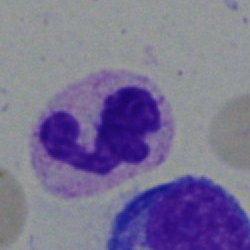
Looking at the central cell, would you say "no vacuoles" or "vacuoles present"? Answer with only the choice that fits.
No vacuoles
